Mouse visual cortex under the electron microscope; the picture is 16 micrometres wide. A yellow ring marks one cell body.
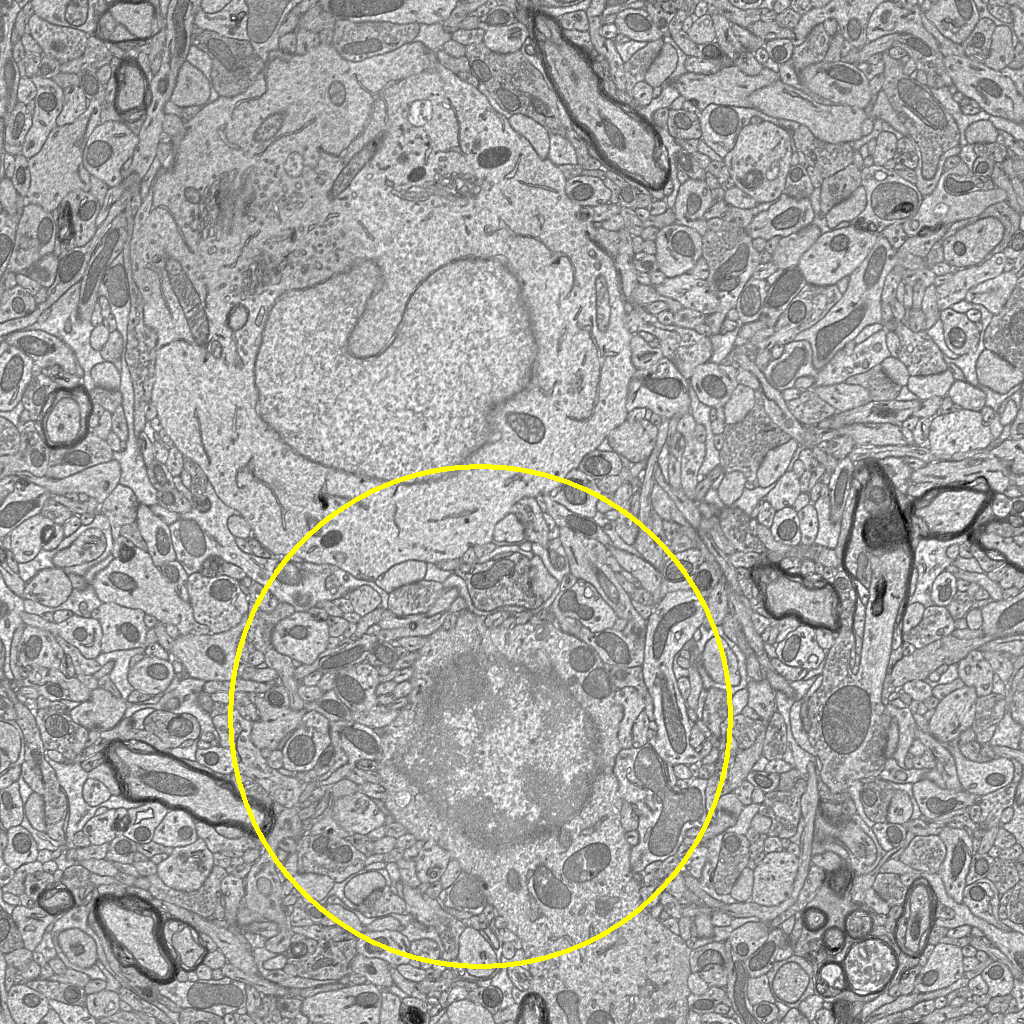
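Oligodendrocyte in mouse visual cortex (electron micrograph), marked cell. Nucleus roughly round, wholly within the ring. No distinct nucleolus. Cytoplasm a pale rim around the nucleus, broadest below. Just above the ring: a larger cell body, its nucleus deeply infolded.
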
